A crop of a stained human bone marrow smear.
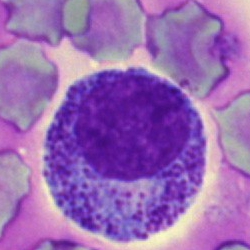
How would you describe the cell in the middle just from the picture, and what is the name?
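The cell has a round, smooth outline. Its widest band of cytoplasm lies below the nucleus. Numerous coarse dark purple granules fill the cytoplasm, which is pale bluish-grey between them. The cell is a promyelocyte.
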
